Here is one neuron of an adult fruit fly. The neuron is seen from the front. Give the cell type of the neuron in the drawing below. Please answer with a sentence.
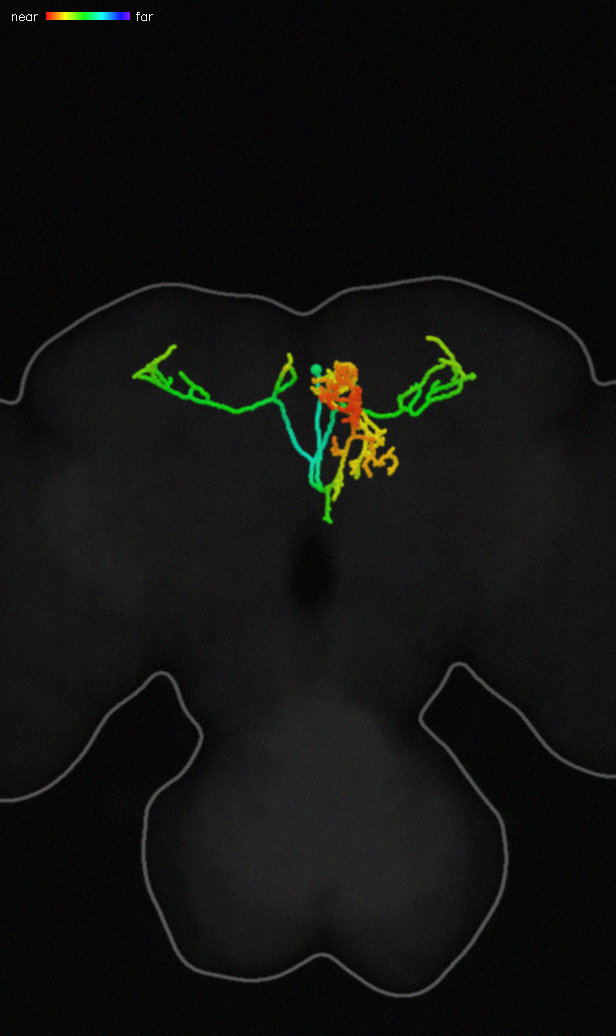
The cell type is CRE081.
